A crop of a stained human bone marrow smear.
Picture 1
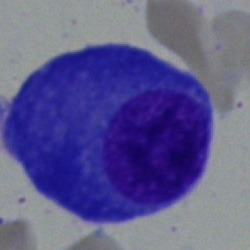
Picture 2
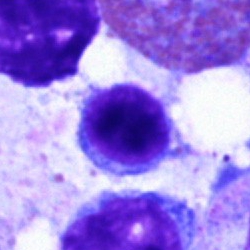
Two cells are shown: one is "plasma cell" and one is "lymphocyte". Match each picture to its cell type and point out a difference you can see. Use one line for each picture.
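In picture 1 we see a plasma cell: The cytoplasm is abundant and stains a deep, intense blue.
In picture 2 we see a lymphocyte: The cytoplasm forms only a thin rim around the nucleus.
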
